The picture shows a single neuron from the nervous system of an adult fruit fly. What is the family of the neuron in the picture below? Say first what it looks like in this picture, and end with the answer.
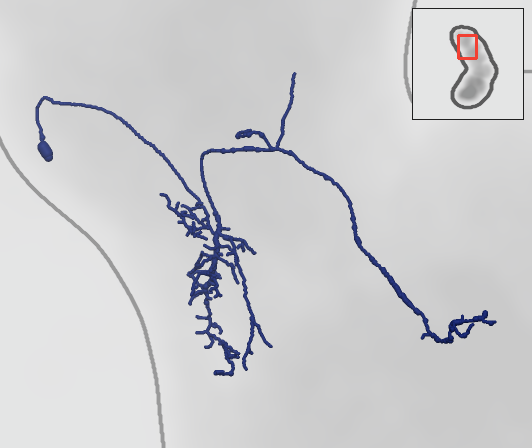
As drawn here it is wider than it is tall. It is a nerve-cord intrinsic neuron. The family is hemilineage 07B.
